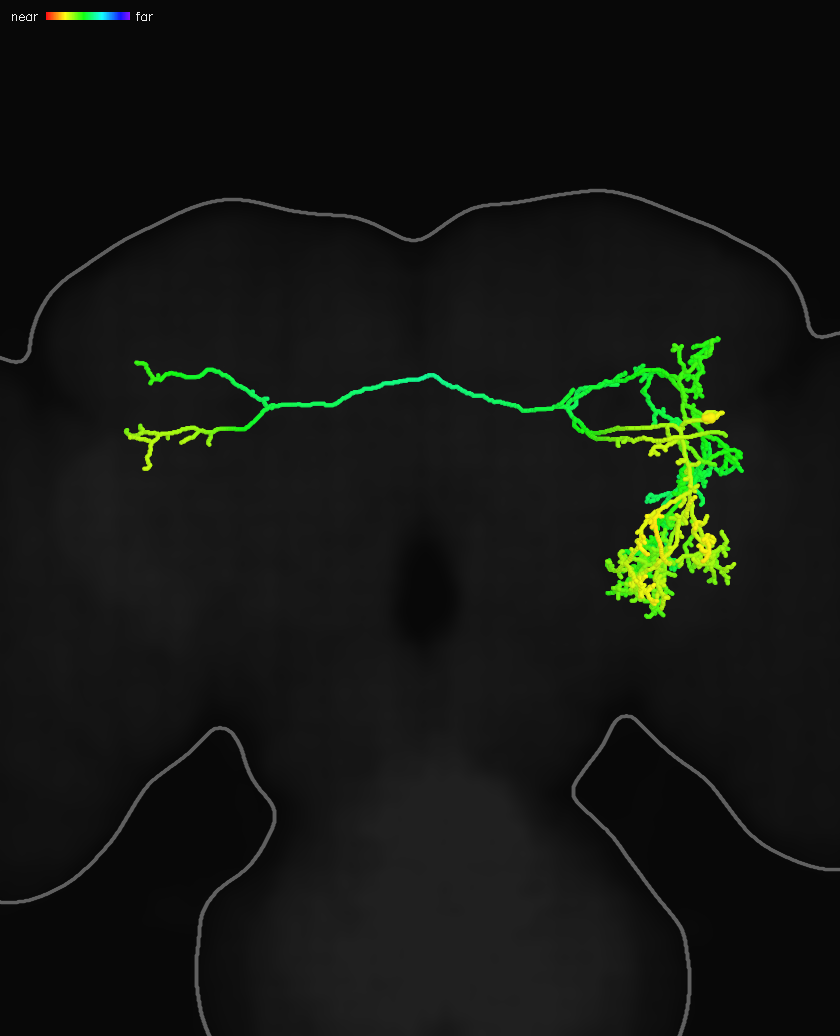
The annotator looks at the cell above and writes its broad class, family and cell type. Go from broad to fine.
central-brain intrinsic neuron; hemilineage VLPl&d1_dorsal; AVLP220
